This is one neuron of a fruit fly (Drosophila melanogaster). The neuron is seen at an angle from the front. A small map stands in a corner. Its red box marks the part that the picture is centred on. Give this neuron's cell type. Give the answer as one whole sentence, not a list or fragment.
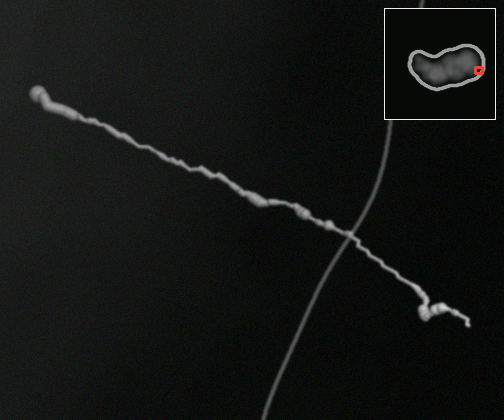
As a matter of cell type, the neuron is R7p.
